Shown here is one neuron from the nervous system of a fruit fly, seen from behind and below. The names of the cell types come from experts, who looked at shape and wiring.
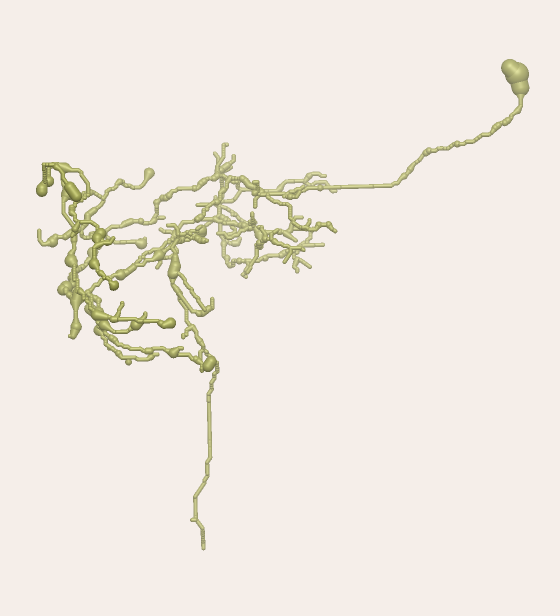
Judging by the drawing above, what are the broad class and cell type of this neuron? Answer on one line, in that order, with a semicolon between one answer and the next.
nerve-cord intrinsic neuron; INXXX450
